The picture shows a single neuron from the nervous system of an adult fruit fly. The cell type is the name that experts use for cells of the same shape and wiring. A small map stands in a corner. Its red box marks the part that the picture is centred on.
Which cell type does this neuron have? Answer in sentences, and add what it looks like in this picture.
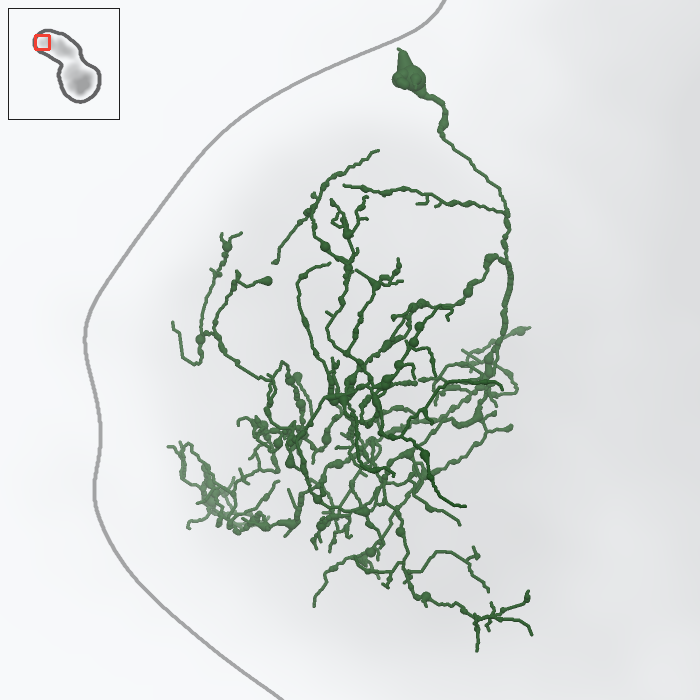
Its cell type is INXXX326. This is a nerve-cord intrinsic neuron. Dozens of branch ends can be seen. As drawn here it is taller than it is wide.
